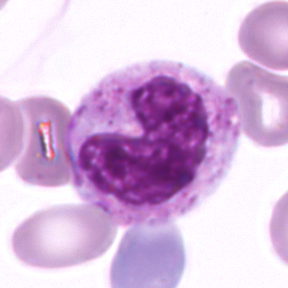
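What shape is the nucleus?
It is bent into a thick C, with the indentation facing the upper left.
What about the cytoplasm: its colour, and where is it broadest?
Pale pinkish-lilac, and widest in the upper left, inside the bend of the nucleus.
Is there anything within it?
Small purplish granules, scattered throughout.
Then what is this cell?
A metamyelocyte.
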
